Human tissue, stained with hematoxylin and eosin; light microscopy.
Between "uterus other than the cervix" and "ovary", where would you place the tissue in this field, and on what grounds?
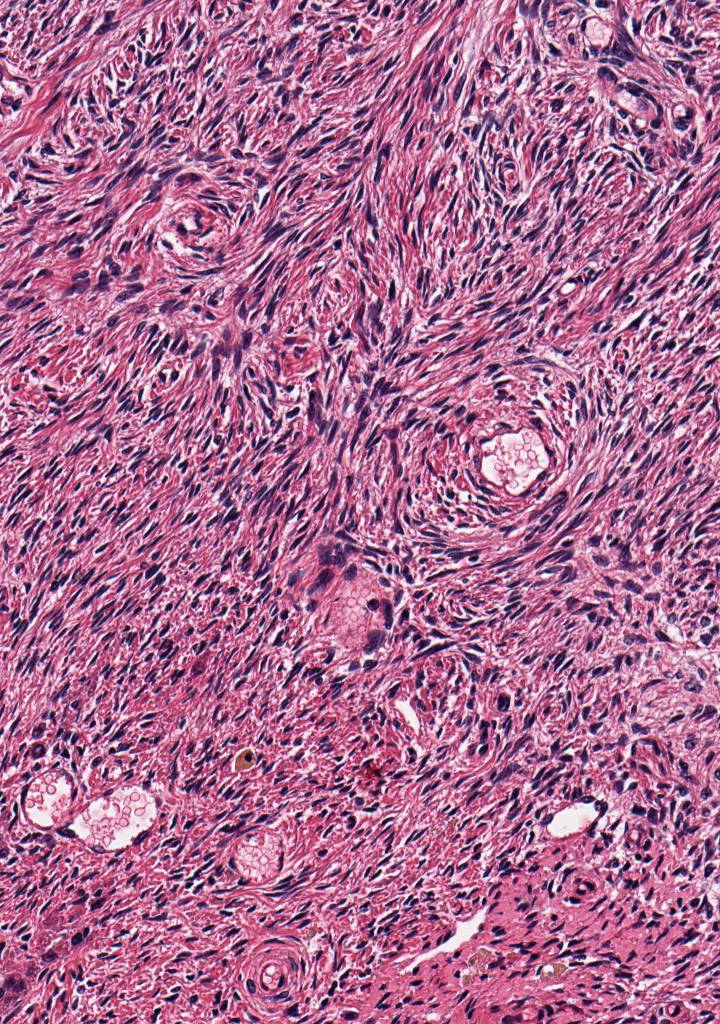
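This is ovary. Looking closer, the spindle cell nuclei are elongated, dark and tapered, with scant cytoplasm. Within the spindle cells sit small rounded clusters of pale, finely vacuolated, bubbly cytoplasm, several at lower left and one right of centre. Just below centre, one rounded pale pink vacuolated cluster is rimmed by several dark nuclei. There's also a single small round golden-brown body in the lower left quarter.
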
